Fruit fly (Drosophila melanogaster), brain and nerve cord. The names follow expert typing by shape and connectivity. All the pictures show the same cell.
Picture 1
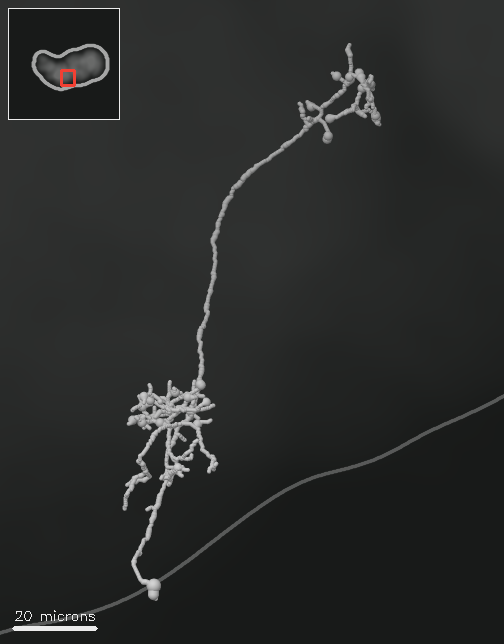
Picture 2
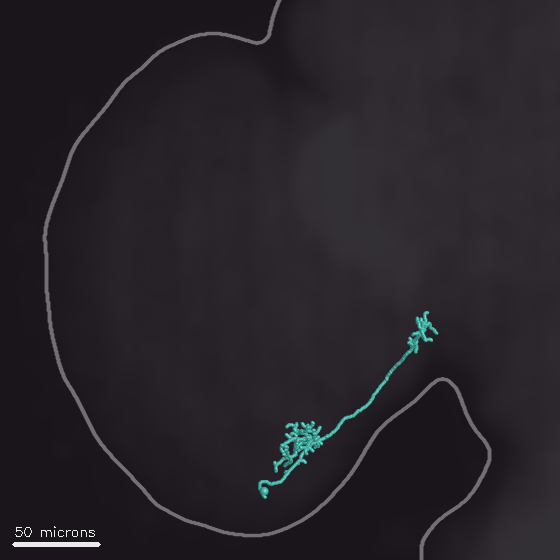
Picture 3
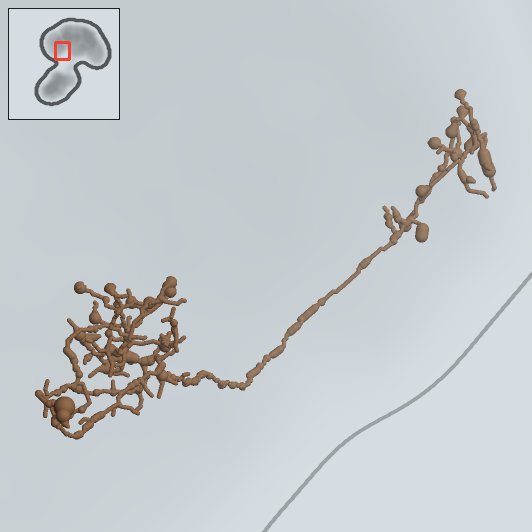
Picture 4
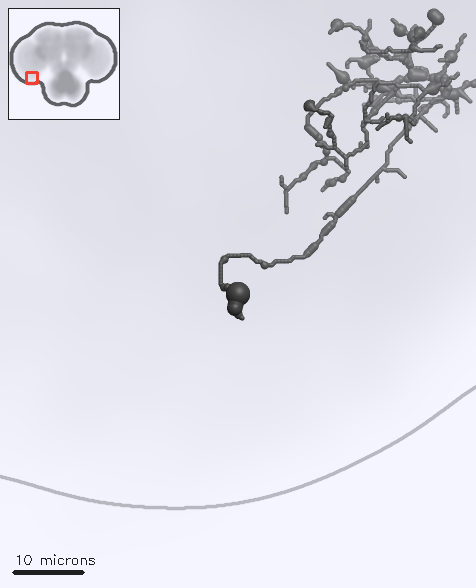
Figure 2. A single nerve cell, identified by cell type: Tm38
